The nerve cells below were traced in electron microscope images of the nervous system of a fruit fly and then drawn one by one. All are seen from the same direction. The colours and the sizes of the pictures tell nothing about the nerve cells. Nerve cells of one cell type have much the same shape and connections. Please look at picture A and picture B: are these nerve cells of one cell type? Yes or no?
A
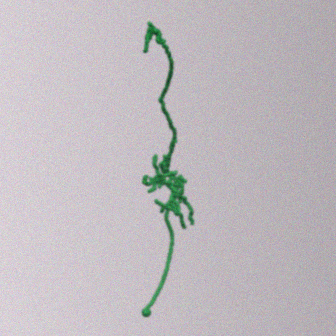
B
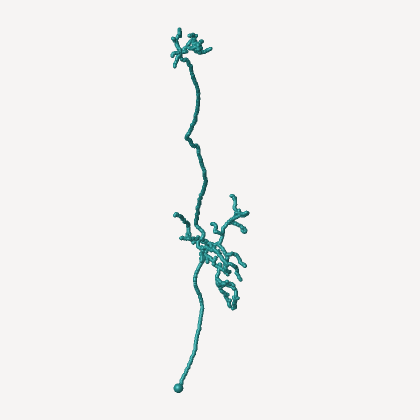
no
